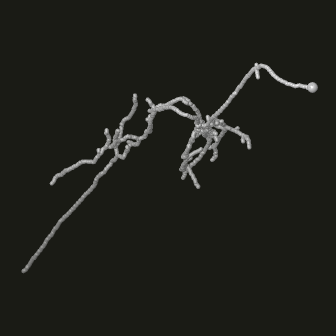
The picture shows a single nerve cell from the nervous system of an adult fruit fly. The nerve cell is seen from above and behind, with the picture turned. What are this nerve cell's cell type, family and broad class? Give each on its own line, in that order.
IN06A107
hemilineage 06A
nerve-cord intrinsic neuron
